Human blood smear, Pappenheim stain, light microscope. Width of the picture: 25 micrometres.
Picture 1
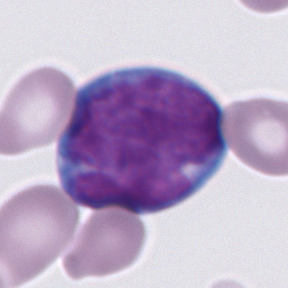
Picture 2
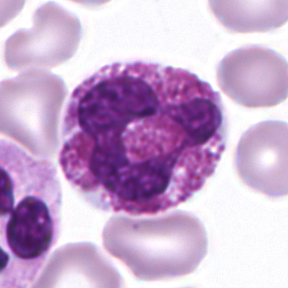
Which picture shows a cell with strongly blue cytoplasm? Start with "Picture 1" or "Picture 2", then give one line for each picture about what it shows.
Picture 1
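Picture 1: The cytoplasm is deep blue.
Picture 2: Between and around the lobes the granular cytoplasm has a reddish-pink tint.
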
